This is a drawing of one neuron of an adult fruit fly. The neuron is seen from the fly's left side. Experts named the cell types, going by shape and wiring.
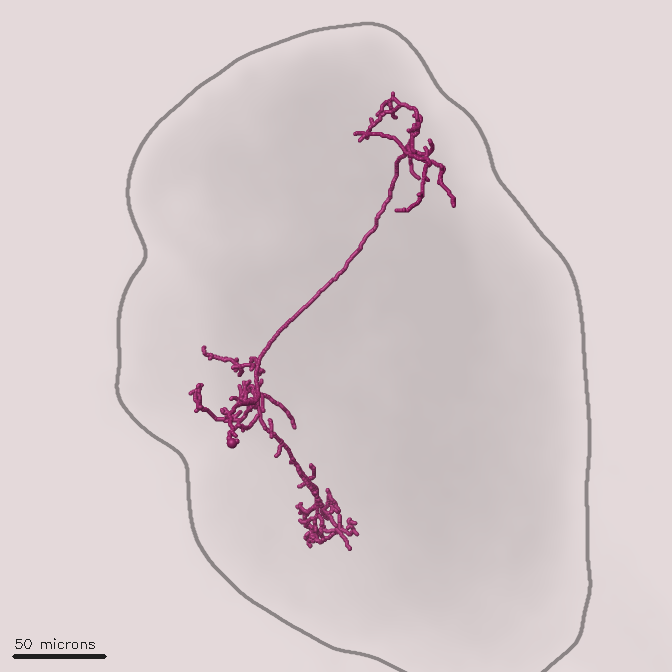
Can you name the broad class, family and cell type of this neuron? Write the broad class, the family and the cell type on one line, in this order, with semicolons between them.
central-brain intrinsic neuron; hemilineage ALlv1; VP2+Z_lvPN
